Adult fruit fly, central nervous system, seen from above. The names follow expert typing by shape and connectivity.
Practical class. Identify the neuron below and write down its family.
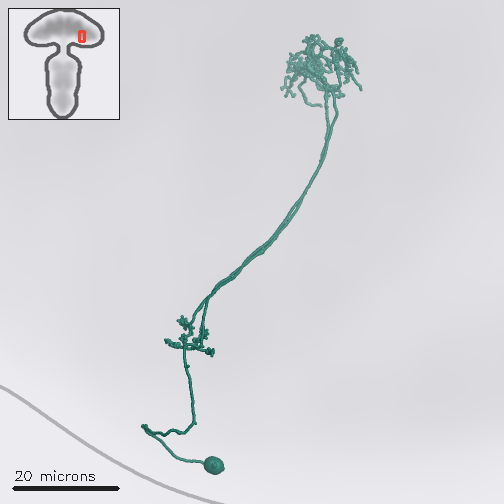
T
